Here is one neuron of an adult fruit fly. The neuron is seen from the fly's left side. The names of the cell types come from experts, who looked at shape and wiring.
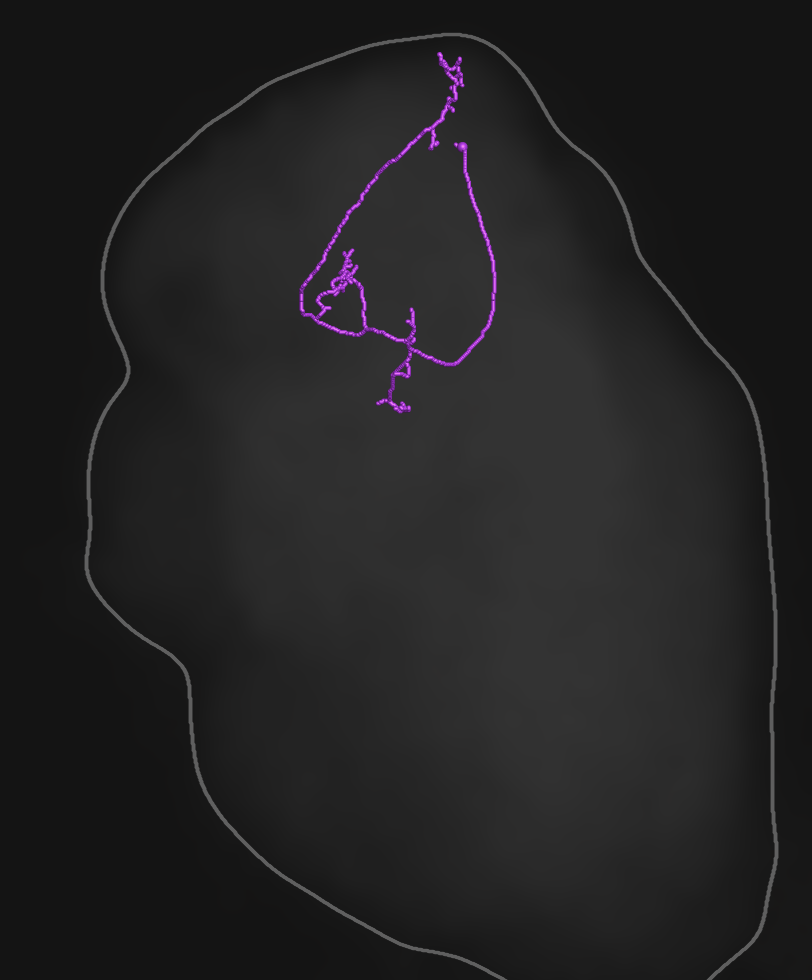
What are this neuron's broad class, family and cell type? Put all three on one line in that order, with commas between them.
central-brain intrinsic neuron, class CX, FS4A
